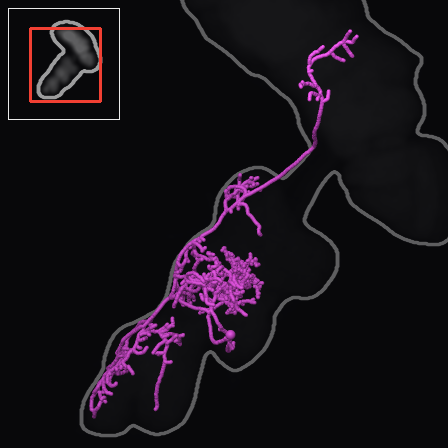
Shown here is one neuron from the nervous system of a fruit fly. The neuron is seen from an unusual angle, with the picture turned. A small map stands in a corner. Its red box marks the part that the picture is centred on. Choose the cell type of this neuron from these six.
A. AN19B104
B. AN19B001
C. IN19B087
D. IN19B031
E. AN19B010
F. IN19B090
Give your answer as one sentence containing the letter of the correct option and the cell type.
Option B lists AN19B001, and that is the cell type of the neuron.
